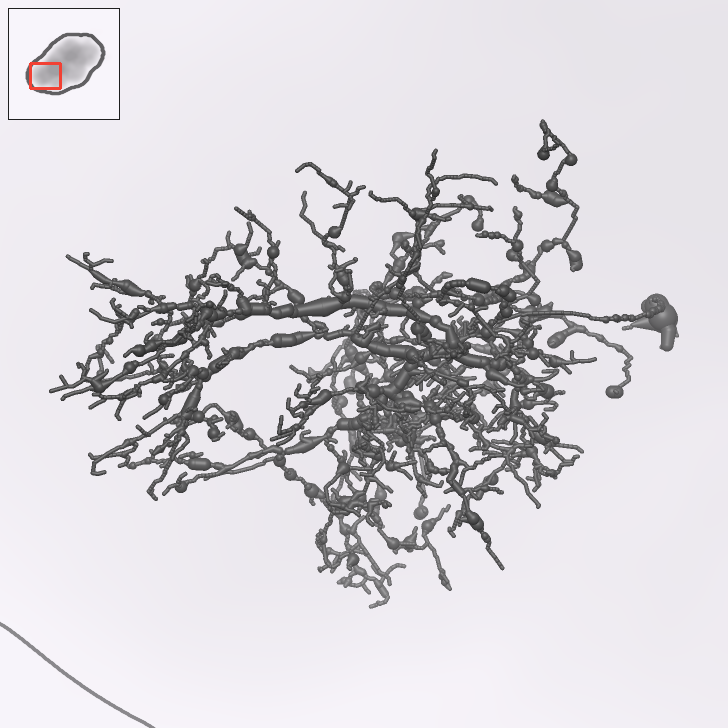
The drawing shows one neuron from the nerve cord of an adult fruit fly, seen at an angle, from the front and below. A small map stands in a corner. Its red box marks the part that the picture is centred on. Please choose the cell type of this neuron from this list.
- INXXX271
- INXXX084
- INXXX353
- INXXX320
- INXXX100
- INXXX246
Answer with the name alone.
INXXX246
